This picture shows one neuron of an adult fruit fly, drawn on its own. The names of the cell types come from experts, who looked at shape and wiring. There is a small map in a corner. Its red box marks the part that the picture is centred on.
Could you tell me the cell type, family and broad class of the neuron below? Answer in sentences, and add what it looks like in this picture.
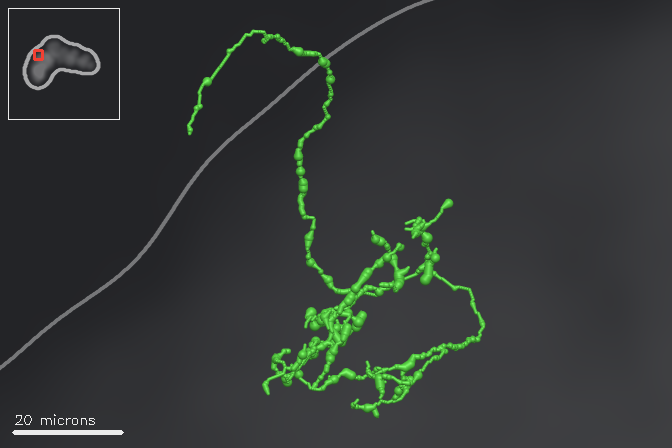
Its cell type is PhG1c. Its family is called class gustatory. This is a sensory neuron entering the brain. The drawing shows no cell body. By the scale bar it is about 70 microns tall in this view.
